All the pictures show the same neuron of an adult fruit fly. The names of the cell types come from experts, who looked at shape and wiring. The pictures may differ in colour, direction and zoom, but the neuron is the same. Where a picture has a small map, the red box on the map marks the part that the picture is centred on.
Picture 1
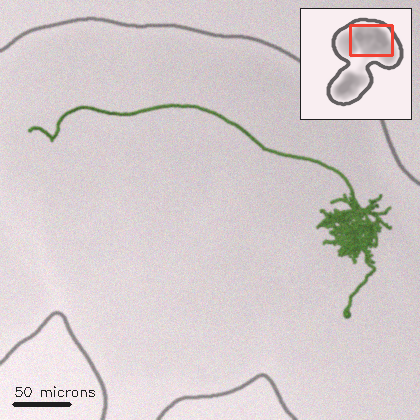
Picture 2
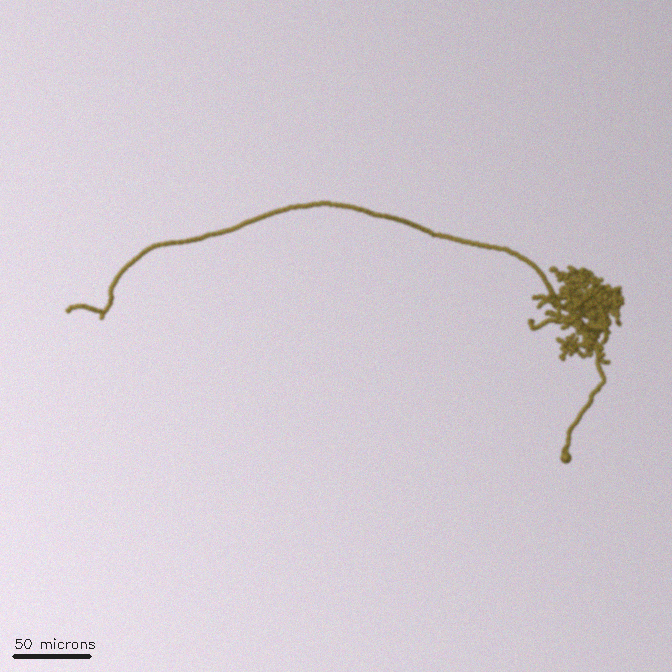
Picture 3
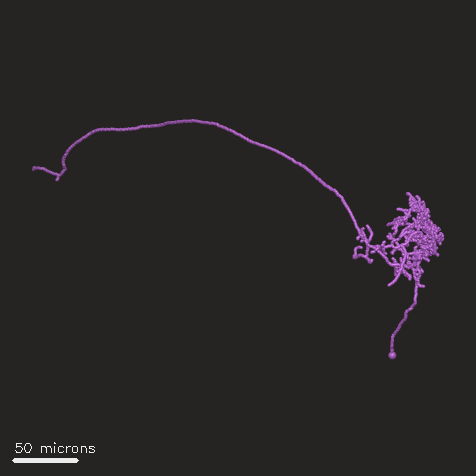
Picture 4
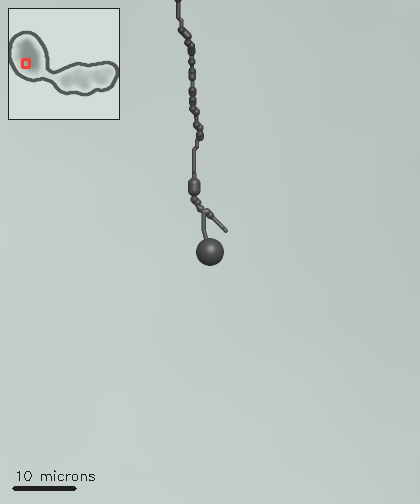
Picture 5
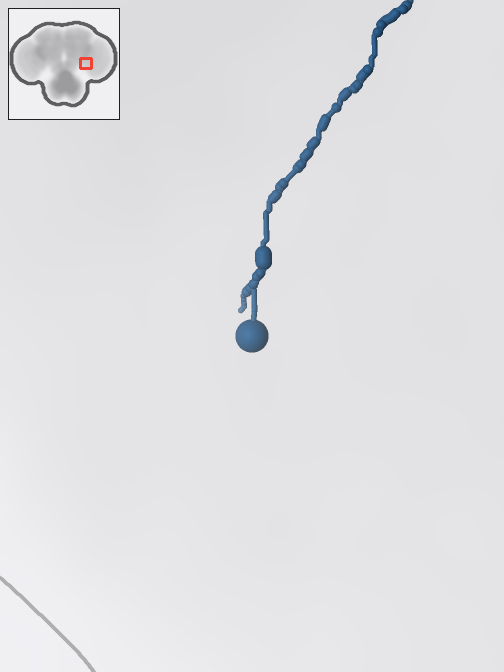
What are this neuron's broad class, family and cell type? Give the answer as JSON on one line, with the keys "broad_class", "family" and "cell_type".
{"broad_class": "central-brain intrinsic neuron", "family": "hemilineage VLPl&p1_lateral", "cell_type": "CB2049"}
